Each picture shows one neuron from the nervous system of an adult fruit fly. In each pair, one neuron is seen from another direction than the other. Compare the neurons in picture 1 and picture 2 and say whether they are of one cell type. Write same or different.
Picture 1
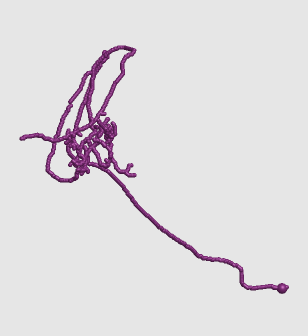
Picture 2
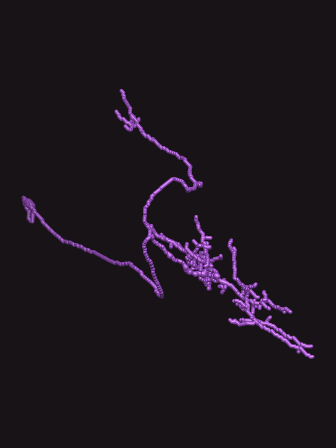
different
